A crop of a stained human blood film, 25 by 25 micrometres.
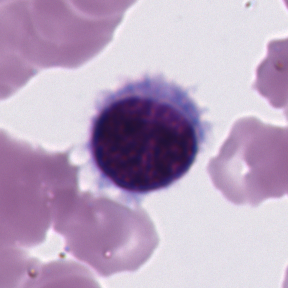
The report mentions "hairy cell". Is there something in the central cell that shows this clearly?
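Most in keeping with a hairy cell are the fine hair-like projections standing out from the cell edge around most of its circumference.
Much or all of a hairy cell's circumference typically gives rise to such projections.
Beyond that, the nucleus fills most of the cell and leaves only a narrow rim of cytoplasm. That rim is pale blue and widest along the upper edge.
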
